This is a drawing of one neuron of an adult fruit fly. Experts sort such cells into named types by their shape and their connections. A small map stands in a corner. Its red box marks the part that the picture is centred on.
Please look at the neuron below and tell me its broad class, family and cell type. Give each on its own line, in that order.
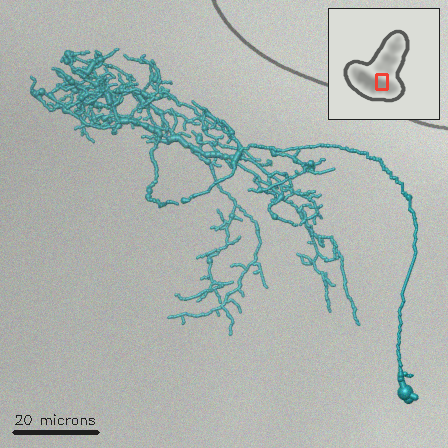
central-brain intrinsic neuron
hemilineage SLPpl3
CB3281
